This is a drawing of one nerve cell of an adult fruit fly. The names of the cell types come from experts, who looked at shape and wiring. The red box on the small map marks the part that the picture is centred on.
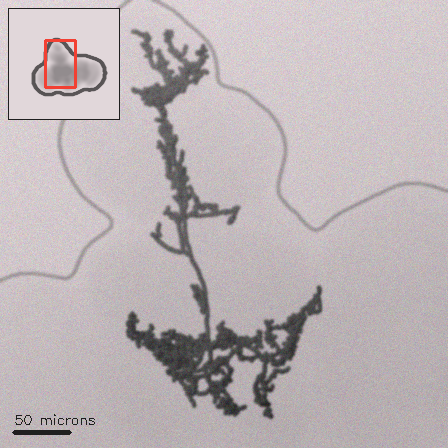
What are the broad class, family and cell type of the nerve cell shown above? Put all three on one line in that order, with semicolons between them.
nerve-cord intrinsic neuron; hemilineage 05B; IN05B019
